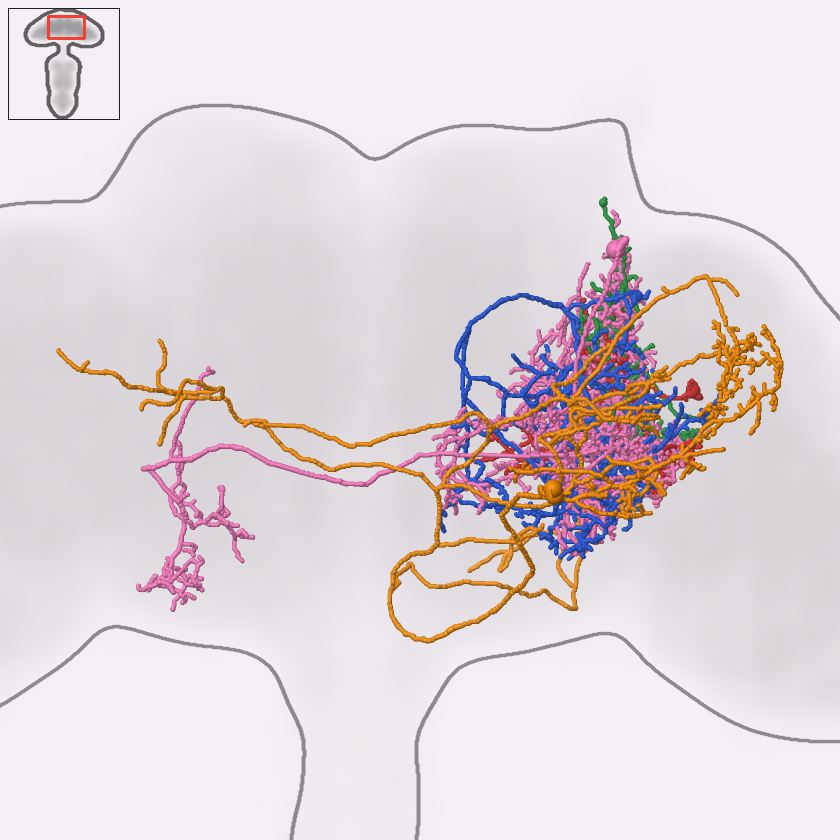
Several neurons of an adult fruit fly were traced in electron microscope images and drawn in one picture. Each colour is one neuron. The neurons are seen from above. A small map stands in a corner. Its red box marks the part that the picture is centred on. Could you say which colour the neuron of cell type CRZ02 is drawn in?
orange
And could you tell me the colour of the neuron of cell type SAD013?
pink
